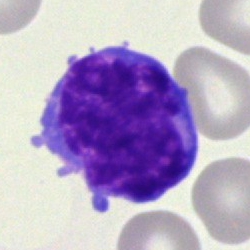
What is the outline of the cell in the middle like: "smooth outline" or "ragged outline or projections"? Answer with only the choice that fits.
Ragged outline or projections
